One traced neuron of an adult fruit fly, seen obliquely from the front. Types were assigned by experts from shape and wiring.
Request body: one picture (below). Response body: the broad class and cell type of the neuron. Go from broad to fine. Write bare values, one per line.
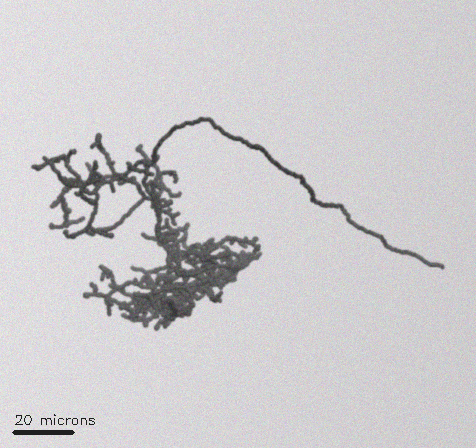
sensory neuron entering the nerve cord
SNxx33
